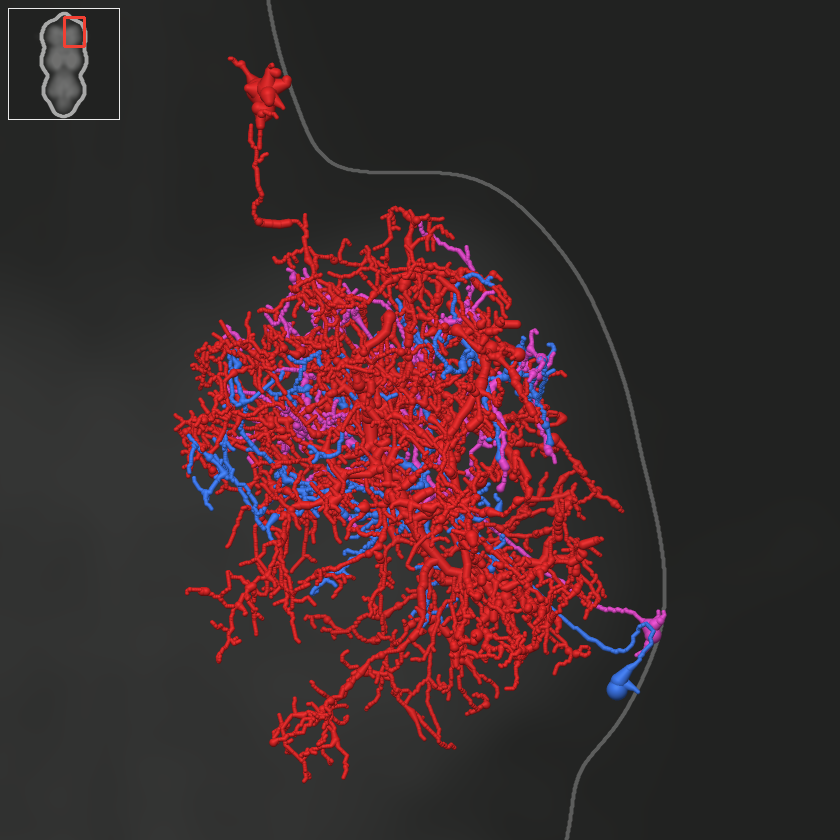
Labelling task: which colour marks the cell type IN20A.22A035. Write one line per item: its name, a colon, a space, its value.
colour: magenta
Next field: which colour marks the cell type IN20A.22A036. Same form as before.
colour: blue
